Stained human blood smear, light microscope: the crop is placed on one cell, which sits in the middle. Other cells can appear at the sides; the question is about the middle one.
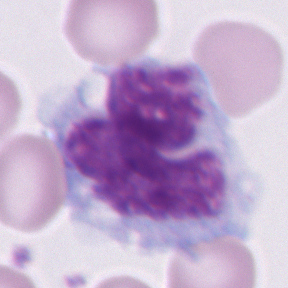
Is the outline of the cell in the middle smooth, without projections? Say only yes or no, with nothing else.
No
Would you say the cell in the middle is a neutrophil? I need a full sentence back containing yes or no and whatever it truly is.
No, the central cell is classed as a monocyte, not a neutrophil.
